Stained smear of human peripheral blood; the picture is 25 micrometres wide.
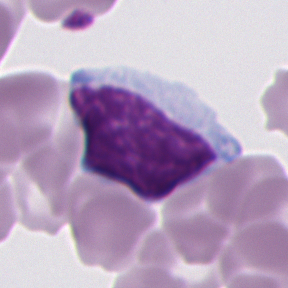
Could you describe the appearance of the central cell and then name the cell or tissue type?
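Look at the nucleus first: one unlobed mass with an angular outline, filling about 70% of the cell's area. Its dark purple chromatin is coarsely clumped, with small paler patches between the clumps. Around it there's pale blue cytoplasm, ragged rather than smooth along the upper edge. The whole cell is about 16 by 11 micrometres. That's a typical lymphocyte.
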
